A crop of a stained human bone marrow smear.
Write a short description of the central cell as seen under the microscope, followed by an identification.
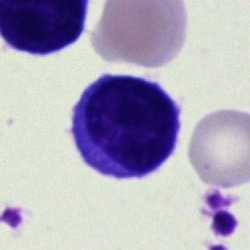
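Looking at it, the outline is round. Most of the cell is taken up by the nucleus. Then the cytoplasm: deep blue, and I can't find any granules in it. It's a lymphocyte.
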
